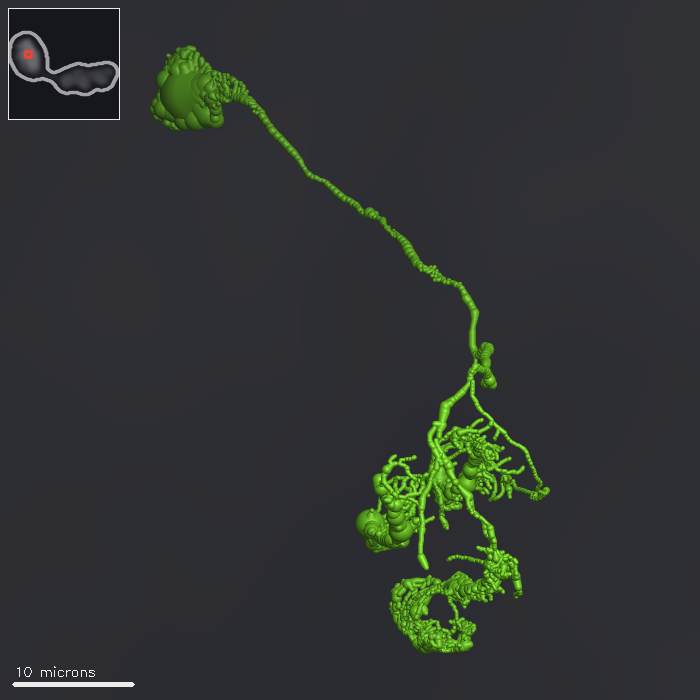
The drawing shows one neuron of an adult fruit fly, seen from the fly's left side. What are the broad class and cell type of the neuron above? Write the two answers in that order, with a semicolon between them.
optic-lobe intrinsic neuron; Lai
